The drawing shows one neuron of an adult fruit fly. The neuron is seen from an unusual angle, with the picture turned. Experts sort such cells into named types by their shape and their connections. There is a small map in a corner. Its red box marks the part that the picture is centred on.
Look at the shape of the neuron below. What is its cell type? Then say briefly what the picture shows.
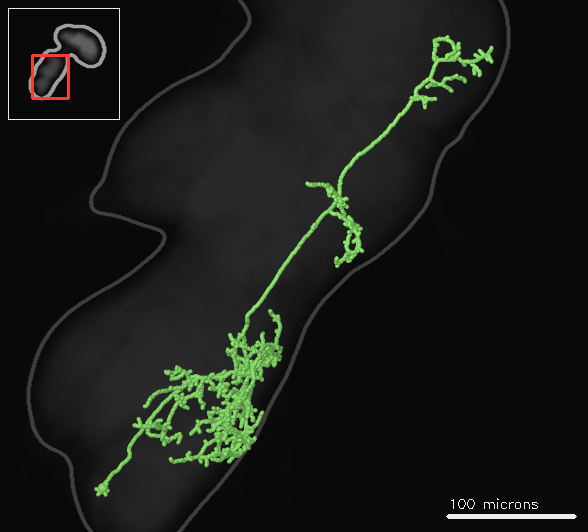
The cell type is IN03B025. Its broad class is nerve-cord intrinsic neuron. The cell body can be seen at the lower left of the picture. From top to bottom in the picture it spans about 350 microns. Dozens of branch ends can be seen.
